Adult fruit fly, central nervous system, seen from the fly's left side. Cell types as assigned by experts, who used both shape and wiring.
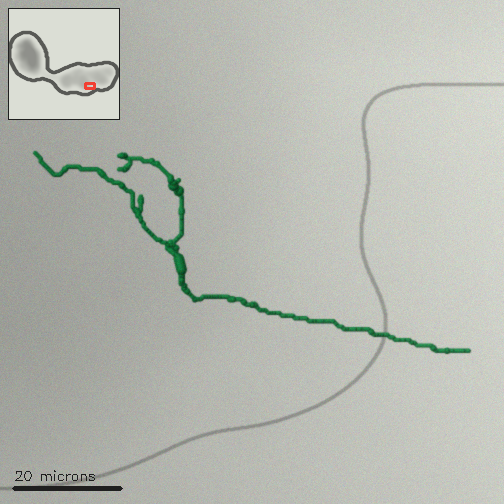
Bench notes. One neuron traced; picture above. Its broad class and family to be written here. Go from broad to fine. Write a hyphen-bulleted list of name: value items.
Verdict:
- broad class: sensory neuron entering the nerve cord
- family: class mechanosensory tactile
